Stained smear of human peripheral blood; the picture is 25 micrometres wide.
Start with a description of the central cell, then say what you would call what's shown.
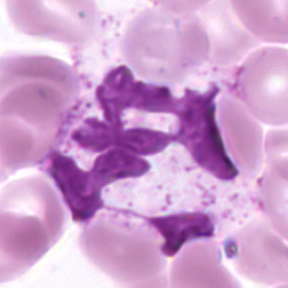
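Nucleus split into several separate lobes; no nucleoli seen. Cytoplasm with fine, small lilac-pink granules scattered through it; no vacuoles visible. Segmented neutrophil.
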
